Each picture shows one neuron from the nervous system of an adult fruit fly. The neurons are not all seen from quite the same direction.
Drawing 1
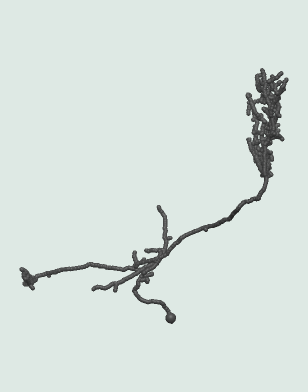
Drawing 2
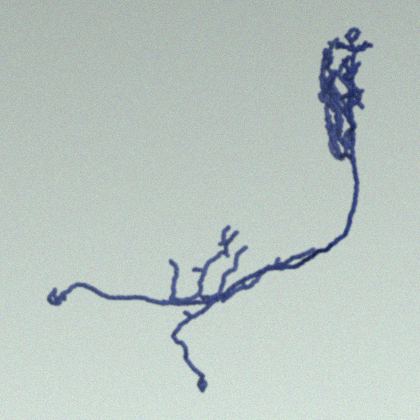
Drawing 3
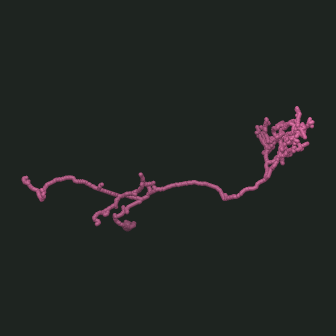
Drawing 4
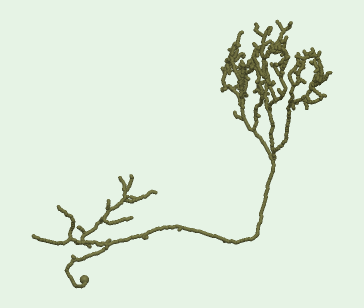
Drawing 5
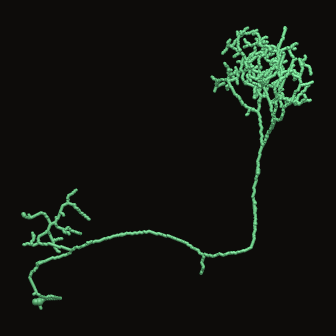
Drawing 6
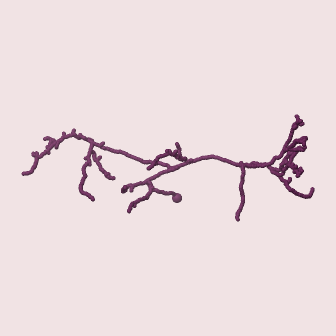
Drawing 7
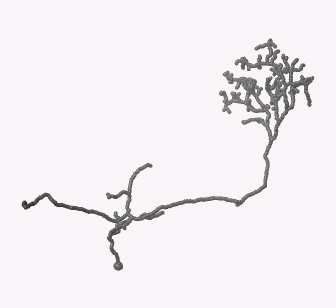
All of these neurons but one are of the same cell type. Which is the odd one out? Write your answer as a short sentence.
The neuron in drawing 6 is of another cell type than the rest.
